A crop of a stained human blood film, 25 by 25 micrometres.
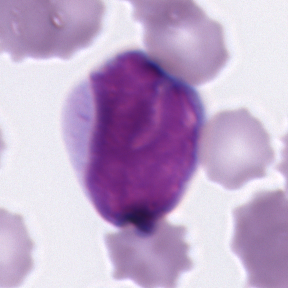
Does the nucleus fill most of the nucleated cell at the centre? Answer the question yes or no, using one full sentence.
Yes, the nucleus of this cell fills most of it.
